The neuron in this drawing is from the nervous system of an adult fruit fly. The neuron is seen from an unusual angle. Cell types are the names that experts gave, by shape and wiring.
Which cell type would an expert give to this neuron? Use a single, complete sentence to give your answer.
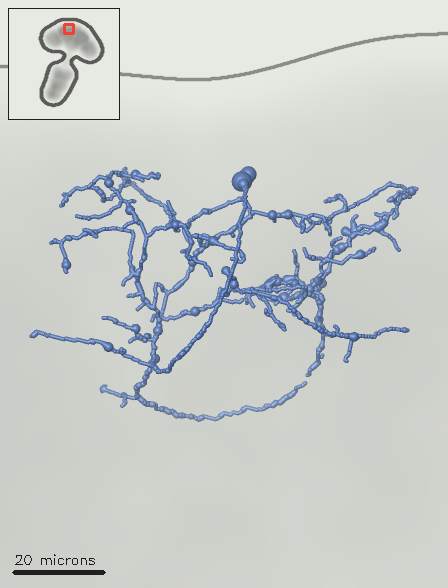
The cell type of the neuron here is CB2572.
